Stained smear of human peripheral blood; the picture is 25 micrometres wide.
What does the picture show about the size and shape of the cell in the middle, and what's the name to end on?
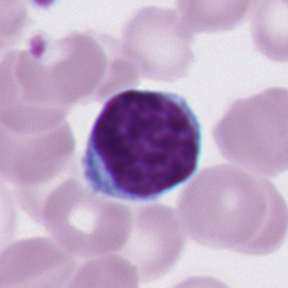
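Coarse clumps of dark purple chromatin fill the nucleus. Round in outline and about 9 micrometres across, the nucleus sits off-centre, toward the upper right of the cell. It takes up about 80% of the cell's area. The whole cell is about 11 micrometres across. The cytoplasm forms a narrow pale blue rim around the nucleus, widest at the lower left. This is a typical lymphocyte.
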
